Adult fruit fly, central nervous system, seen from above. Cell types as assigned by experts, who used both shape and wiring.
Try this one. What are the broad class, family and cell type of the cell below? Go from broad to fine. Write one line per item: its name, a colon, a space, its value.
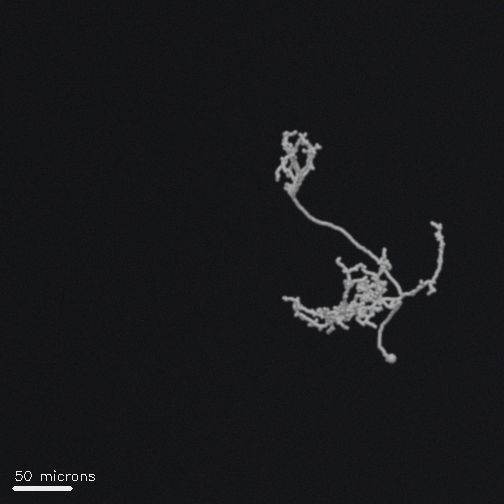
broad class: central-brain intrinsic neuron
family: hemilineage VLPl&p1_posterior
cell type: PLP162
